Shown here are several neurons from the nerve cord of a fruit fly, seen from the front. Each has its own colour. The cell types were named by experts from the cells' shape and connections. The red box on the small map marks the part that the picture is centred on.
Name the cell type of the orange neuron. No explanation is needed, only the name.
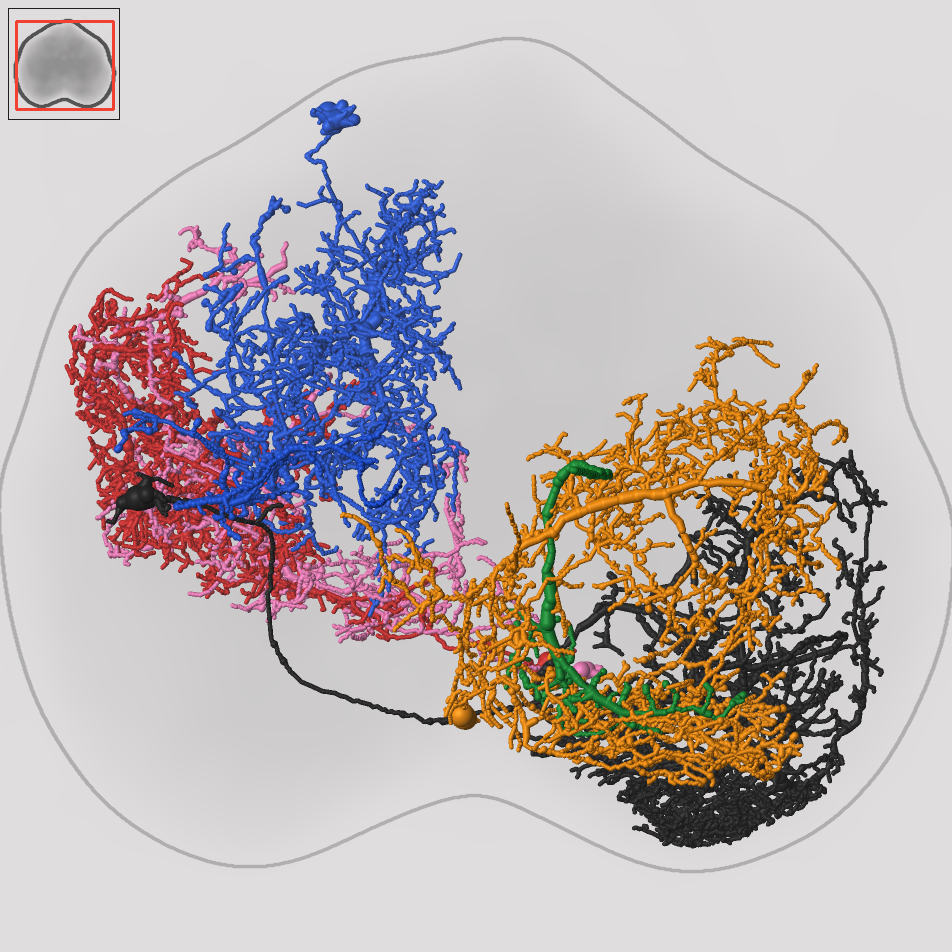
AN12B011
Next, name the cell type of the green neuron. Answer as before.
DNg48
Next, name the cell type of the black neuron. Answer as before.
IN01A012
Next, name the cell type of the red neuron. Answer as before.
IN13B012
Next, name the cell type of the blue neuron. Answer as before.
ANXXX037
